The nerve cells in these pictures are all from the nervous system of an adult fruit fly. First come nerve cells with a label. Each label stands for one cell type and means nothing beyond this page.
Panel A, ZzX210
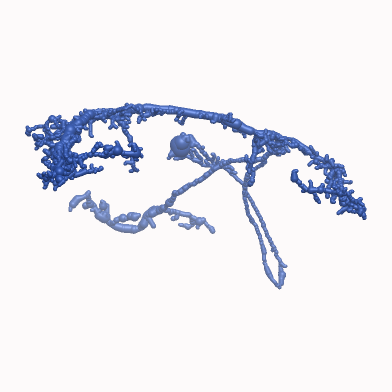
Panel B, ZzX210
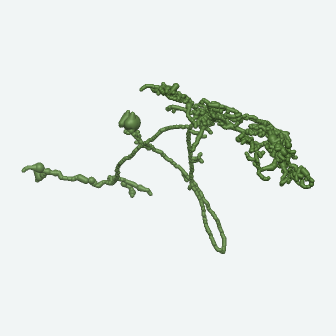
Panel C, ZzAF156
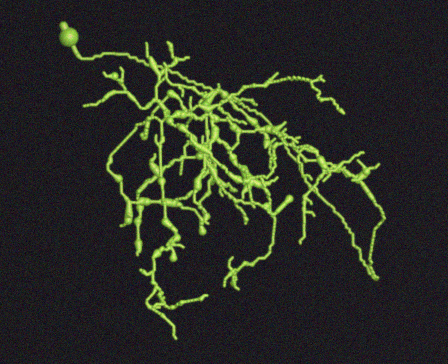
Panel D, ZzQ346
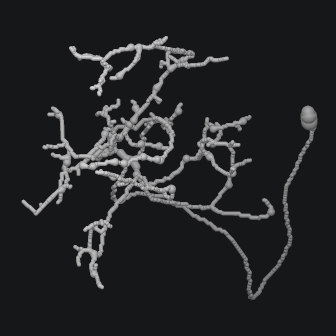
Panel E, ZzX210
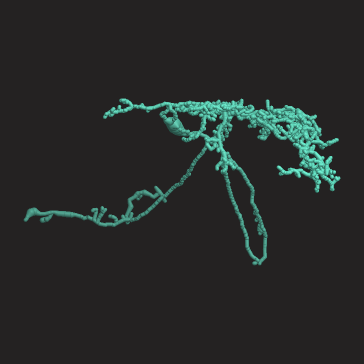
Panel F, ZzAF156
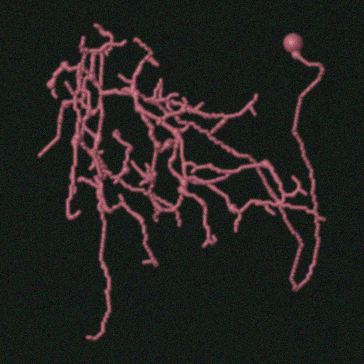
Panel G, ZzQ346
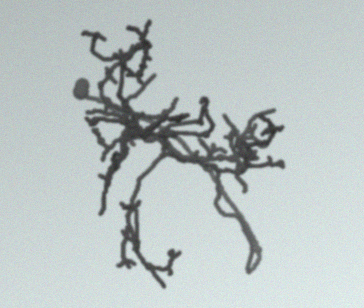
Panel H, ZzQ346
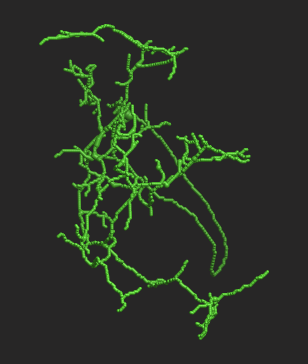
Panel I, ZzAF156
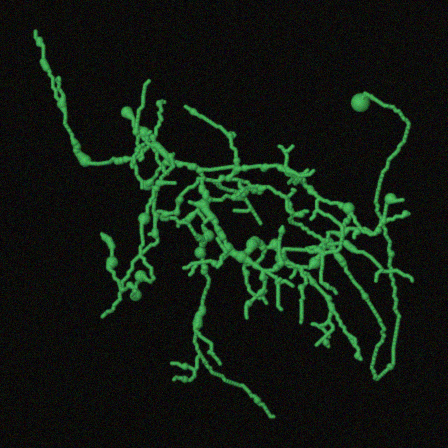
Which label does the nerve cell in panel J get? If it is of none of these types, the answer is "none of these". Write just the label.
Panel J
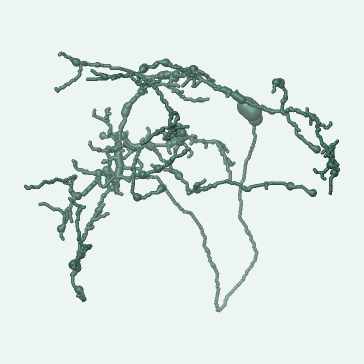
ZzQ346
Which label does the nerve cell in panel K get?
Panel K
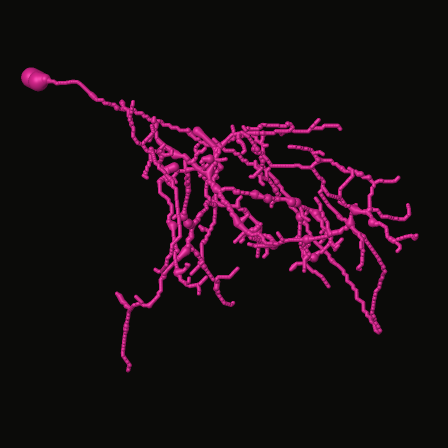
ZzAF156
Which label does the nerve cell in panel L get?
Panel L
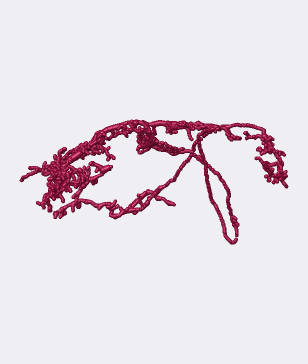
ZzX210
